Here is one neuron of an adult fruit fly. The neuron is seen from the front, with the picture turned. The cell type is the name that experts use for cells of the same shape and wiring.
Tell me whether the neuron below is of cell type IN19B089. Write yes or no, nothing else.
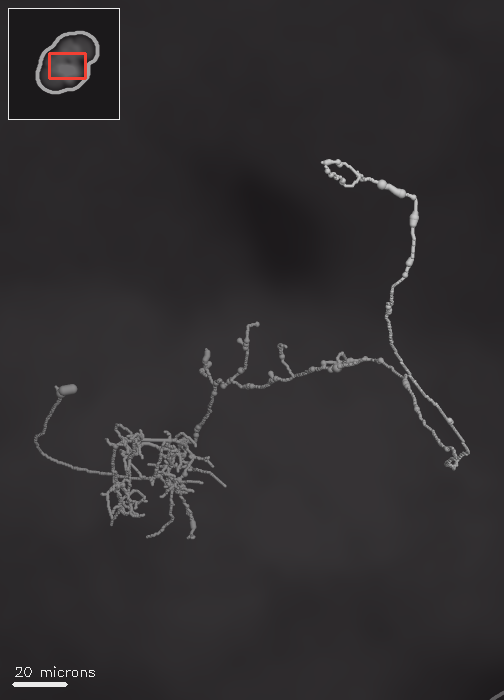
no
